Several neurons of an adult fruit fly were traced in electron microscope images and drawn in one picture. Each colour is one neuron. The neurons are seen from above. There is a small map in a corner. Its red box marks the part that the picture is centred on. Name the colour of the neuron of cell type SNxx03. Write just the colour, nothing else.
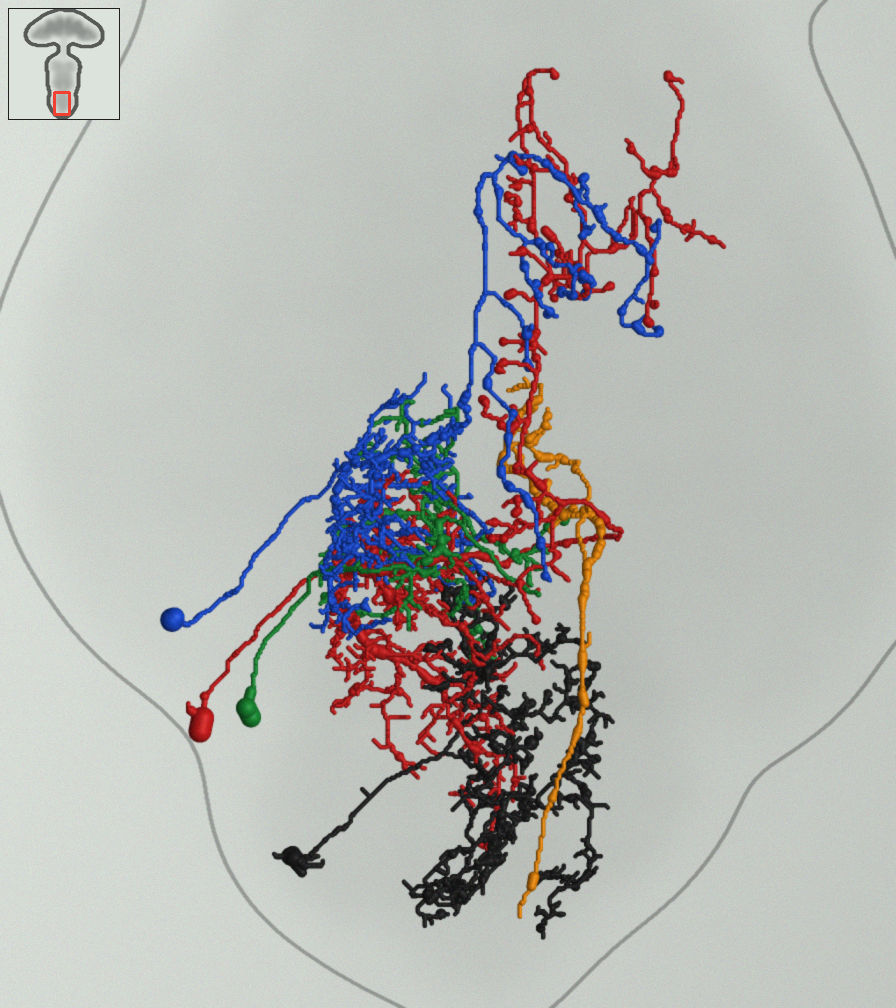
orange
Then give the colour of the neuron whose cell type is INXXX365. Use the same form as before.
blue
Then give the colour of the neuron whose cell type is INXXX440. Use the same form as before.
green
